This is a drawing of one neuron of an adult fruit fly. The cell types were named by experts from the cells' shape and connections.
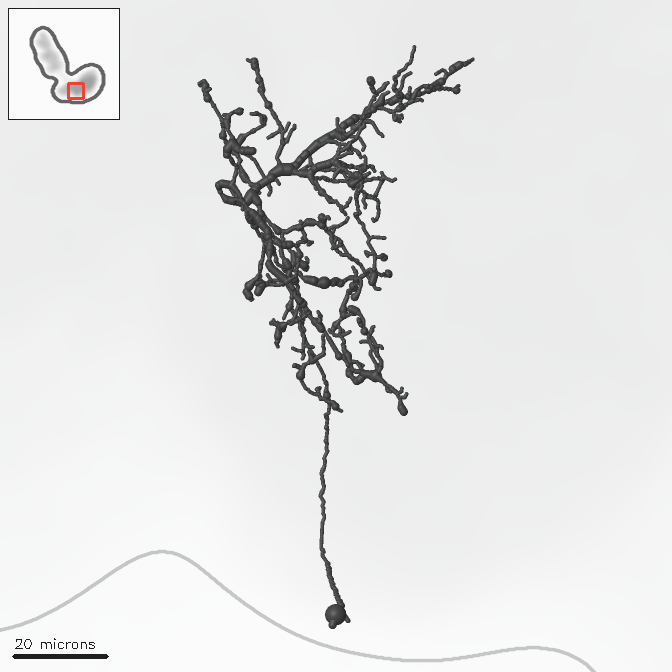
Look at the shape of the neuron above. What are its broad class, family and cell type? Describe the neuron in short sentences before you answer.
The cell body is at the bottom of the picture. By the scale bar it is about 130 microns tall in this view. Dozens of branch ends can be seen. This is a central-brain intrinsic neuron. The family is hemilineage MD3. Its cell type is AMMC029.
